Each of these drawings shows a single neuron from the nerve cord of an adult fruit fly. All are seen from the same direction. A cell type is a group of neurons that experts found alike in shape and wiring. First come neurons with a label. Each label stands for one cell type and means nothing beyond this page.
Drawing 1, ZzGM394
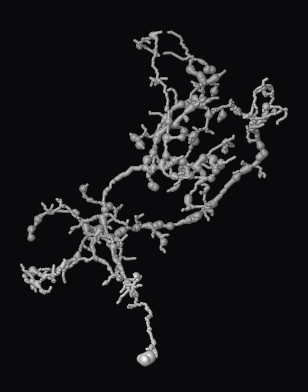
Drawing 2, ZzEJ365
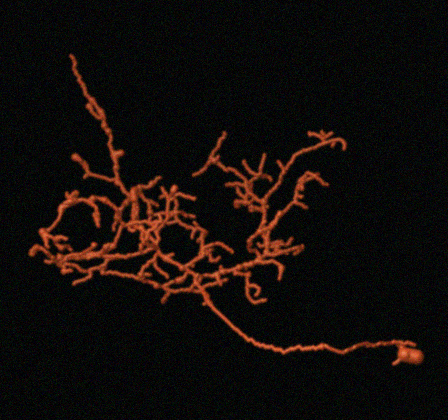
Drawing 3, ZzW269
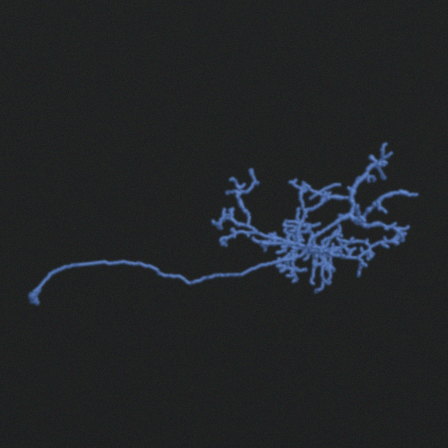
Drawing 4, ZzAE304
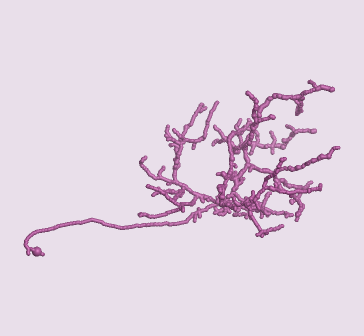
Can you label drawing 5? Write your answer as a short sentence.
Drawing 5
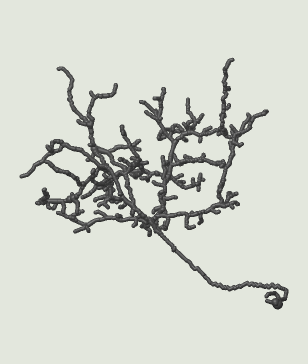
It belongs to ZzEJ365.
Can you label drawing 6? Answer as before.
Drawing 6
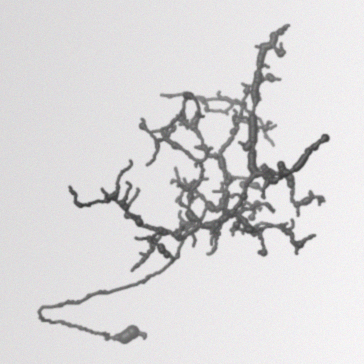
It belongs to ZzW269.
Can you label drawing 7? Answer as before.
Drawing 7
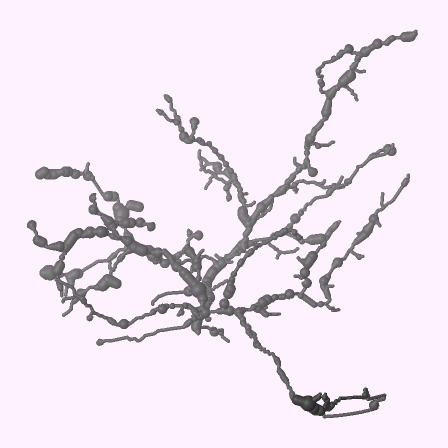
It belongs to ZzEJ365.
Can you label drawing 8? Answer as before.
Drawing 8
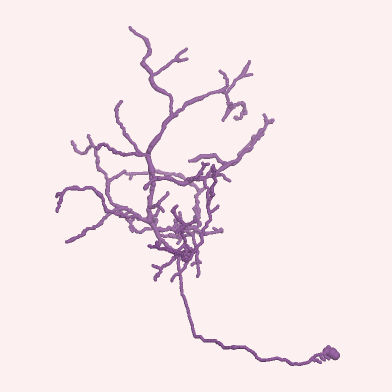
It belongs to ZzAE304.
